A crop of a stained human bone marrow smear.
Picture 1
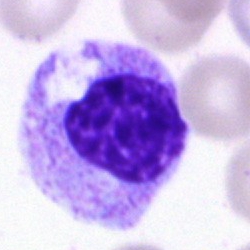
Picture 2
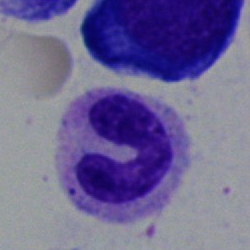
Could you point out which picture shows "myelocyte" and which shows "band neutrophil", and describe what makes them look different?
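Picture 1's the myelocyte, and picture 2's the band neutrophil. In the myelocyte the nucleus sits off-centre toward the right, with plenty of pale lilac-blue cytoplasm that's widest on the left of the nucleus. There's also a clear, unstained patch up in the top left of that cytoplasm.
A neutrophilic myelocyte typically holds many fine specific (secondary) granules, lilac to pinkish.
Pale red cells sit beside it along the right side and the top. The band neutrophil, by contrast, has a round, smooth outline, and its nucleus is bent into a C that opens to the left.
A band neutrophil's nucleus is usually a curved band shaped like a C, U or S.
Its chromatin is dark purple and fairly condensed, and you won't find any nucleoli.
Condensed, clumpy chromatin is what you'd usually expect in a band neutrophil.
Just above it there's a larger cell that stains dark blue.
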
